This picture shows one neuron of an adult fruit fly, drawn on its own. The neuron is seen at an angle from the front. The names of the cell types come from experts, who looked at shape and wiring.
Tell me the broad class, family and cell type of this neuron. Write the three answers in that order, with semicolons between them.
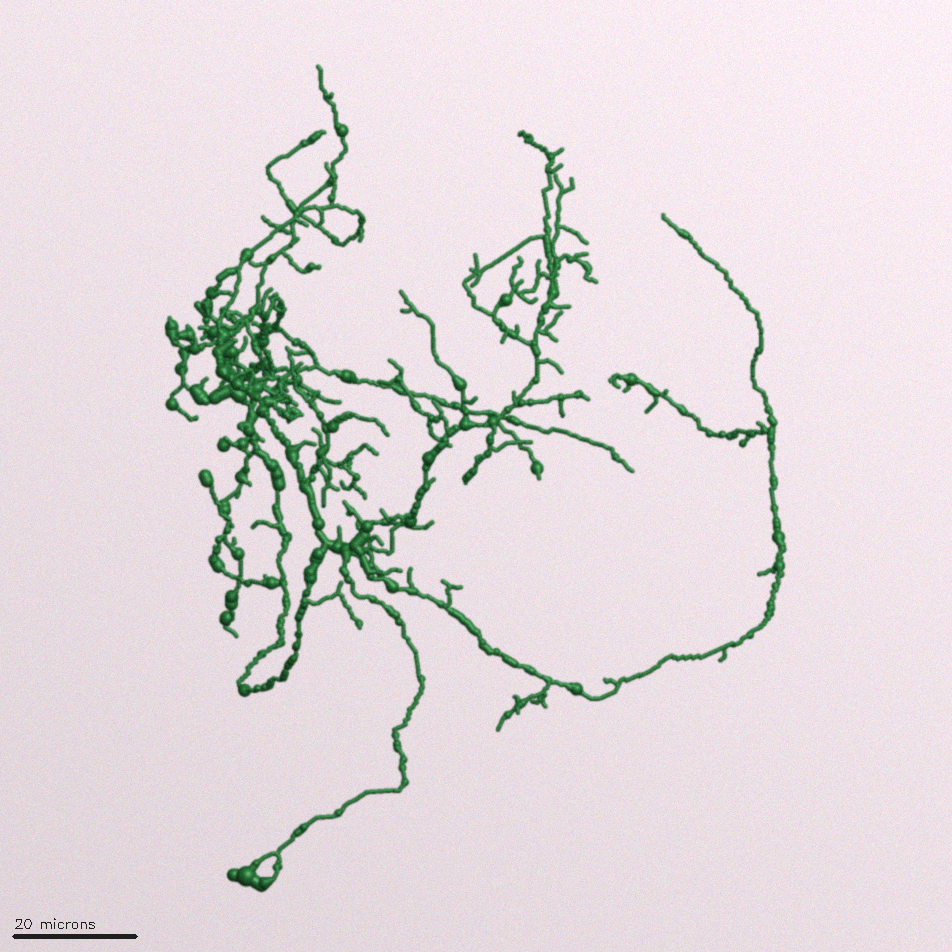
central-brain intrinsic neuron; hemilineage SLPa&l1_anterior; CL089_b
